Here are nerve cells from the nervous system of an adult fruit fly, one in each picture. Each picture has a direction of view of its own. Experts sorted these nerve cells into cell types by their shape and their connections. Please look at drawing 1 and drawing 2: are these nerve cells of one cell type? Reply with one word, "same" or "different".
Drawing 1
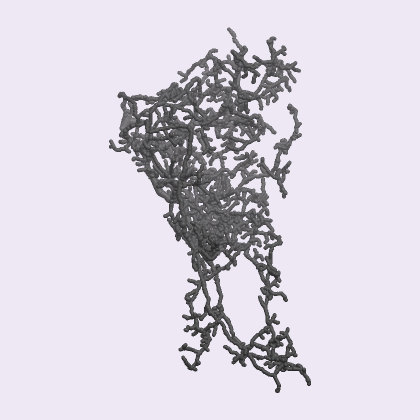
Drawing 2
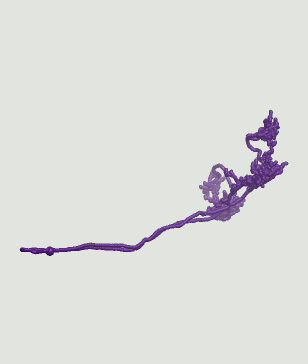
different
